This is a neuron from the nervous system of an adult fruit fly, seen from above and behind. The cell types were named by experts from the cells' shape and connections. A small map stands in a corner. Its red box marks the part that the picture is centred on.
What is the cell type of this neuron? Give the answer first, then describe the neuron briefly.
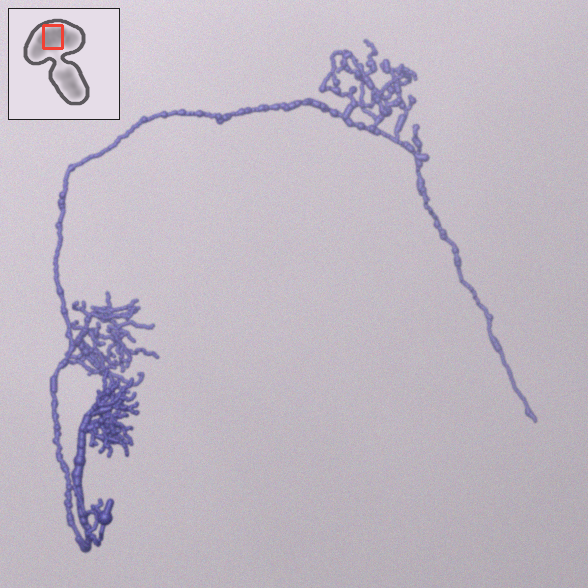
The cell type is PFL1. Its broad class is central-brain intrinsic neuron. It lies in the brain. Its cell body lies at the lower left of the picture. The picture shows dozens of branch ends.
